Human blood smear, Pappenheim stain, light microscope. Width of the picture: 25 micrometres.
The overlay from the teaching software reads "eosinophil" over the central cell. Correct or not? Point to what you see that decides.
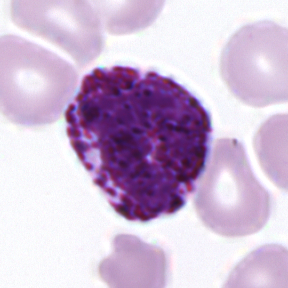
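Coarse dark purple granules fill the whole cell, and the nucleus is so hidden beneath them that its shape can't be traced.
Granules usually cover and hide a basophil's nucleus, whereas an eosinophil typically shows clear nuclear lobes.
That rules out eosinophil for me; I think this is a basophil. Almost no granule-free cytoplasm shows.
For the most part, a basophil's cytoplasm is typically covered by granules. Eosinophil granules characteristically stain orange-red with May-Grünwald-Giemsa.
Along the left edge, the granules stand apart as separate round dots.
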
